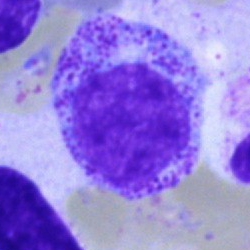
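Myelocyte at the centre, with numerous purple granules scattered through its cytoplasm, which is pale blue between them. Note that the rim of cytoplasm runs wider above the nucleus than below it. Just above the nucleus there's a pale zone with few granules.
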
